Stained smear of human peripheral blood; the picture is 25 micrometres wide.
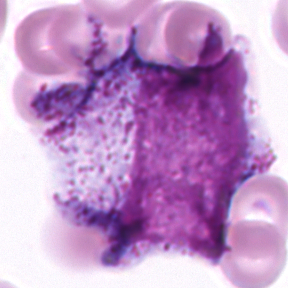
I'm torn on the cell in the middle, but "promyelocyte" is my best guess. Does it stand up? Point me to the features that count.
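First check: many fine purple dot-like granules are scattered over the pale left part of the cell, and loose granules lie just beyond its left border.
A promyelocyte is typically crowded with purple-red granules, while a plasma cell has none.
Second check: that left part is pale lilac and loosely textured, not deep blue.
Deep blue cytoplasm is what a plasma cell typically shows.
Verdict: the name promyelocyte fits; plasma cell does not. Remaining items, as seen: the outline is irregular and angular, with several pointed corners; tapering pointed projections extend from the upper right and lower left corners; and the dense purple mass meets the paler left part along a fairly straight vertical boundary. These last items speak for neither name.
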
